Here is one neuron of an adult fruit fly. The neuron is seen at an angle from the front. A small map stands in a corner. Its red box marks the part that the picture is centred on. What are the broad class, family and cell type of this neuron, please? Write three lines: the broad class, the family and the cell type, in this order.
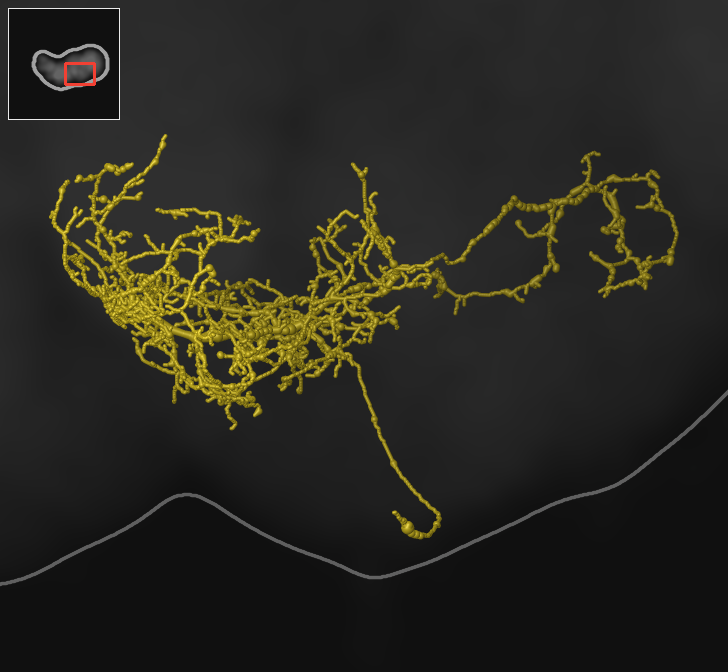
central-brain intrinsic neuron
hemilineage MX3
GNG633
